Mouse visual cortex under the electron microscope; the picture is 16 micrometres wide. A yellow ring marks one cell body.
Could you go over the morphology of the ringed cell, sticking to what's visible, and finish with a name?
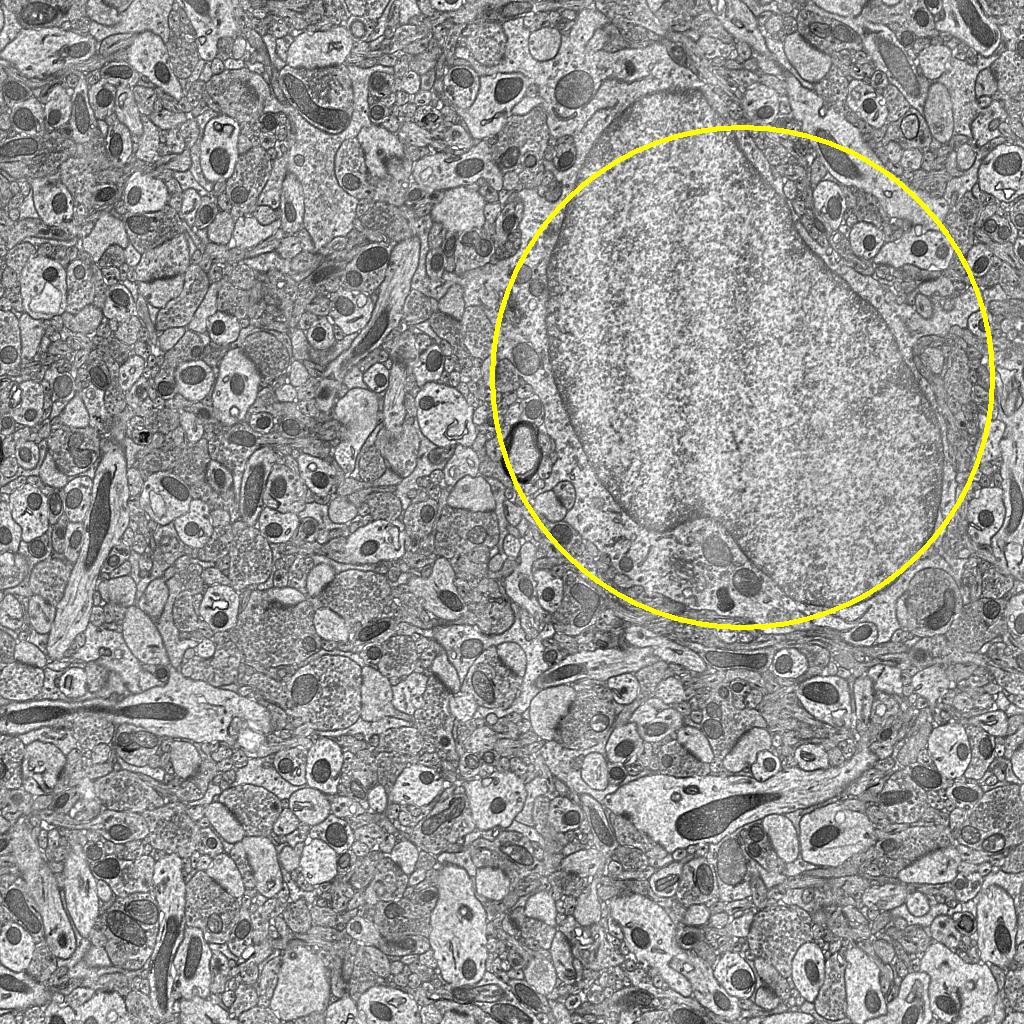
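In order: the nucleus is oval, narrowing to a point at its upper end; no nucleolus is visible; a few mitochondria lie in the cytoplasm below it; a small myelinated axon lies against the cell's left side. The cell is an astrocyte.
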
